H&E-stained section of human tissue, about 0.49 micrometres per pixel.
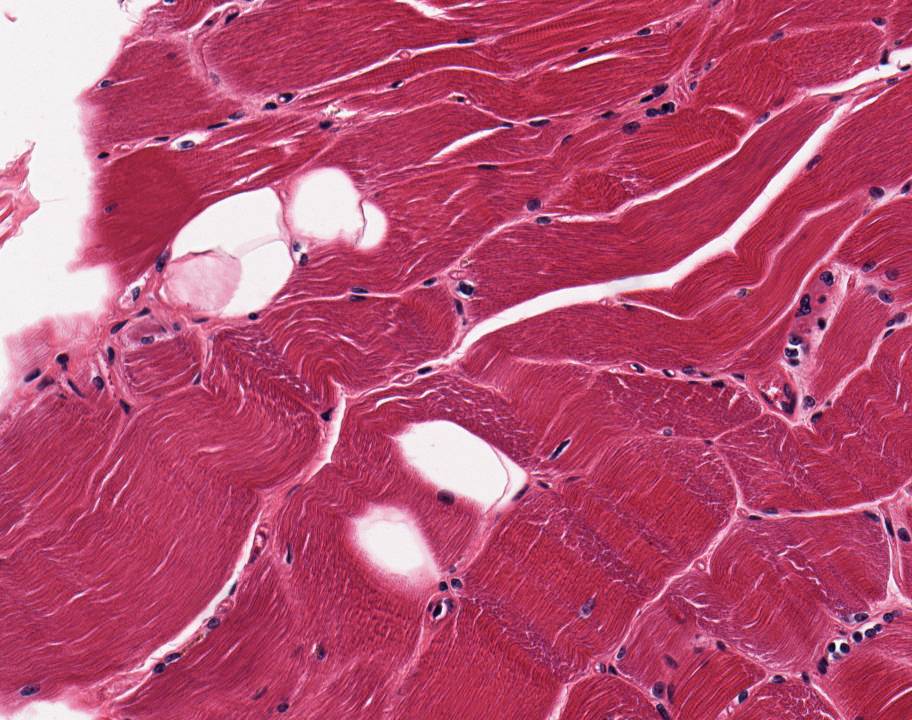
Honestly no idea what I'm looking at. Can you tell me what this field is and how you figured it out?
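What you're looking at is skeletal muscle. Look for fine cross-striations, clearest centre and right, and dark, flattened nuclei at the fibre edges rather than centres.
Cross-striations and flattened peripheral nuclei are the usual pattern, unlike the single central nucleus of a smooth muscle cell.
Notice, too, the deep, even red-pink cytoplasm and only thin pale strands between fibres.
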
